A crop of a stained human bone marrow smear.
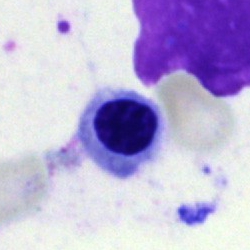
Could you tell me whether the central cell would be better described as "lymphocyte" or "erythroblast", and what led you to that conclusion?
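This is an erythroblast. What decides it is the chromatin, which is dense and dark purple.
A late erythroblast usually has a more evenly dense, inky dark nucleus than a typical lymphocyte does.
The outline is roughly round, the nucleus sits off-centre toward the upper right, and the cytoplasm shows no granules.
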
